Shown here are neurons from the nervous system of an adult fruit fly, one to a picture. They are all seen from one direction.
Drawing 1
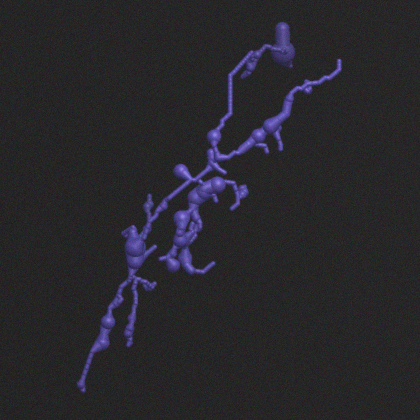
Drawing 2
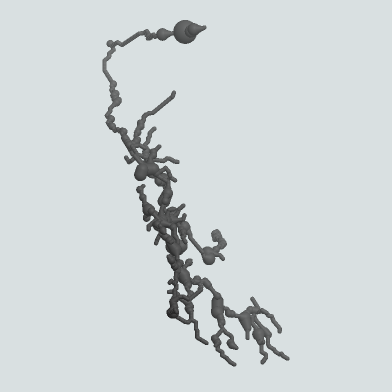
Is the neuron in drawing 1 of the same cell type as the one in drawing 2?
no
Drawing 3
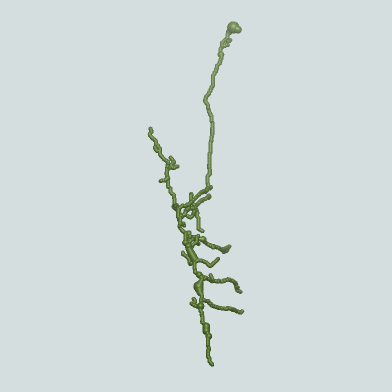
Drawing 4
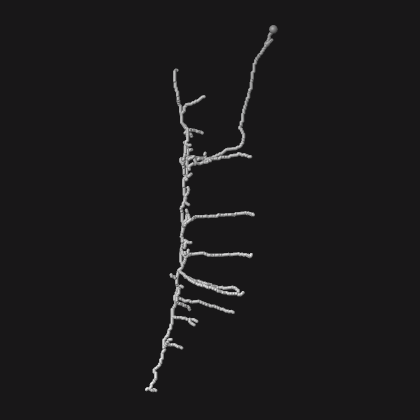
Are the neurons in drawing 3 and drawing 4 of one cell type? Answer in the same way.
yes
